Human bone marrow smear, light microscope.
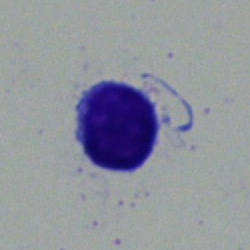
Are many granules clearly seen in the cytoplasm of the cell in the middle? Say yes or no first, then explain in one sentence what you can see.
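No. No granules are seen in the cell.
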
